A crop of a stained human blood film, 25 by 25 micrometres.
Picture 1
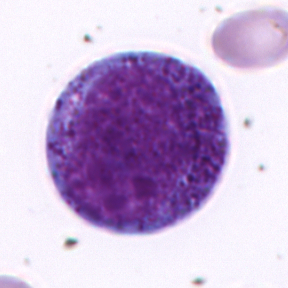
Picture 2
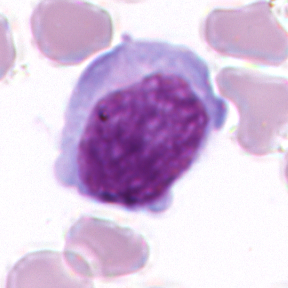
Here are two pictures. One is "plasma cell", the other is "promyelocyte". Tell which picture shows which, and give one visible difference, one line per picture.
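Picture 1 shows a promyelocyte: Small dark purple granules are scattered over the cell.
Picture 2 shows a plasma cell: No granules are seen in the cytoplasm.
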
